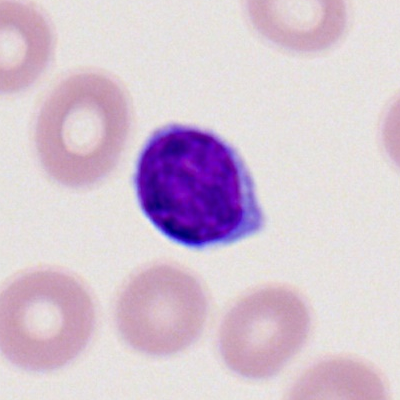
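Lymphocyte, centre of a stained human blood smear. Roughly round; small blunt point jutting out at lower right. Chromatin dense, dark purple, in coarse clumps. Cytoplasm without granules or vacuoles.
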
